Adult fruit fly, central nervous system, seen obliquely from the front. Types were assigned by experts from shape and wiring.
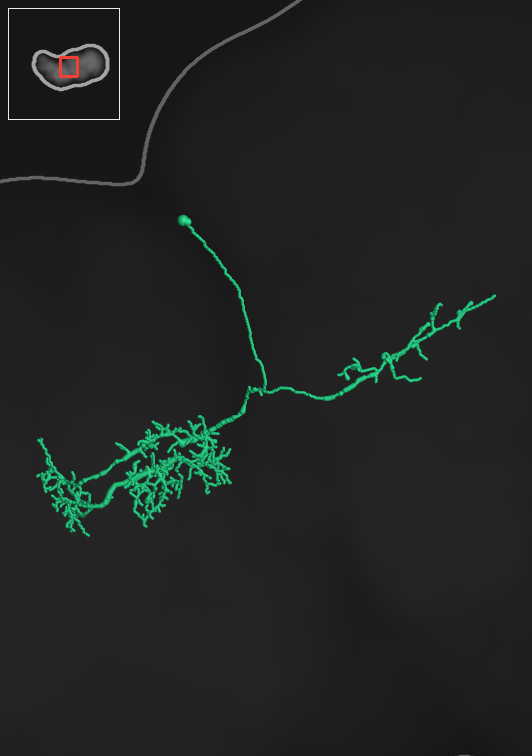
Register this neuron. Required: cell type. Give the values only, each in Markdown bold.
**LPLC1**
